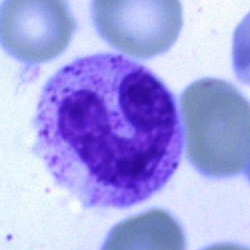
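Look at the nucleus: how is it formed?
As a single thick curved band, like a horseshoe, open toward the top.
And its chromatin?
Dark purple and coarsely clumped.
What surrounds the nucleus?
A moderate rim of pale pinkish-lilac cytoplasm, with small dark purple granules scattered throughout.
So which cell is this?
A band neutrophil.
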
